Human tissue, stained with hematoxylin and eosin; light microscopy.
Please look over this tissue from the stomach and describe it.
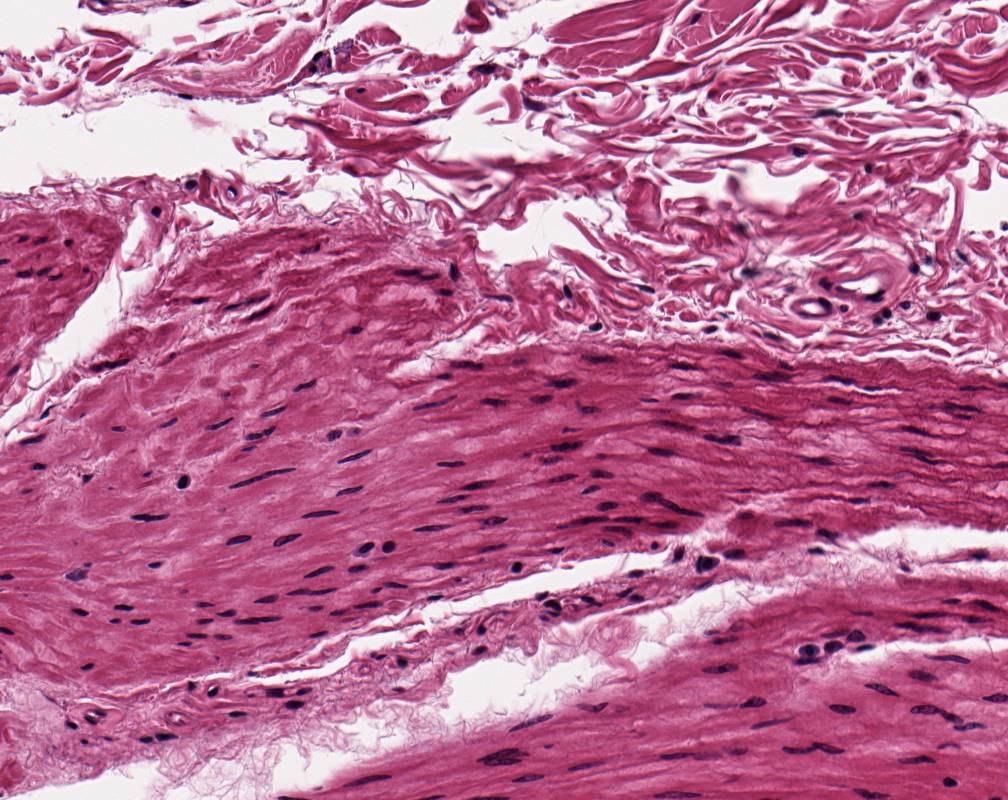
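Look first at the middle and lower field: bundles of smooth muscle, with elongated, cigar-shaped nuclei lying parallel to the fibres. Across the top is loose connective tissue of wavy pink collagen bundles with few nuclei. Notice there is no epithelium anywhere.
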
